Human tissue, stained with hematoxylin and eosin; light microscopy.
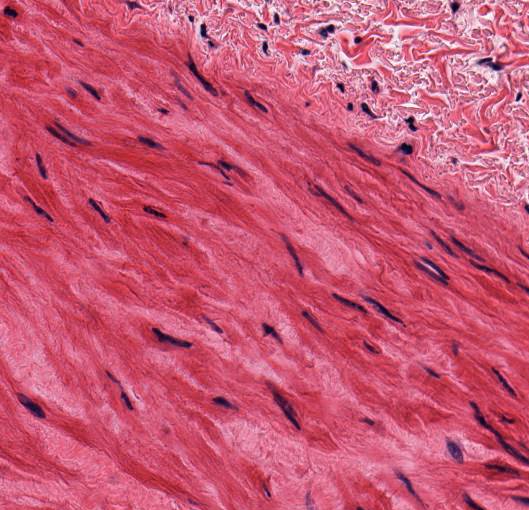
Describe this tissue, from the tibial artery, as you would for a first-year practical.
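Running diagonally, upper left to lower right, dense bundles of pink fibres take up most of the field. Inside them, nuclei are elongated, spindle-shaped and parallel to the fibres, staining dark purple and evenly. The bundles look finely streaky and fibrillar, with narrow pale clefts between them.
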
